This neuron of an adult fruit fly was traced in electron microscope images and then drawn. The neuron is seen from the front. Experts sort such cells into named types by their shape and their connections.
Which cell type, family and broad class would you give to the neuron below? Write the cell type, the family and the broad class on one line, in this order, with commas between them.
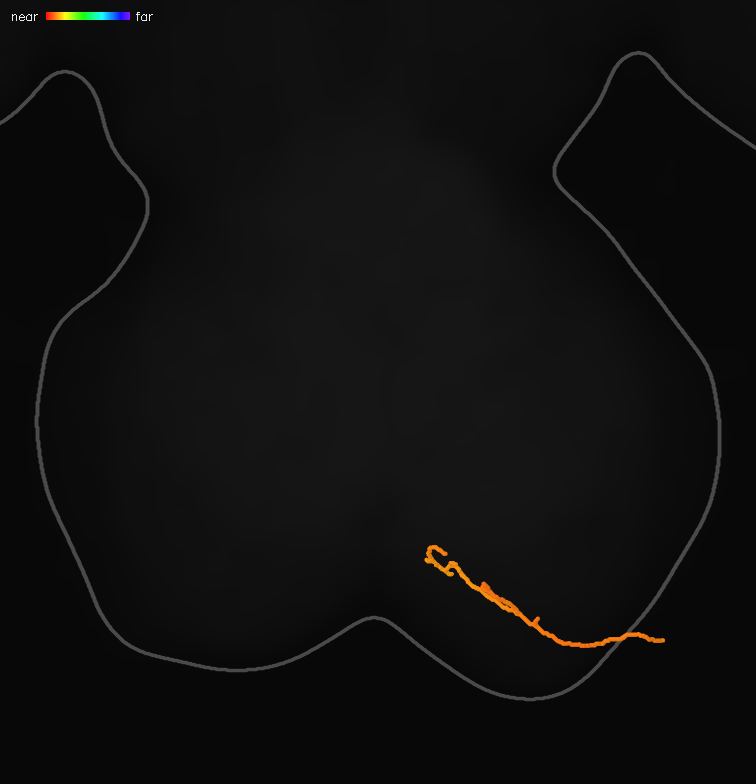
SNch10, class chemosensory, sensory neuron entering the nerve cord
